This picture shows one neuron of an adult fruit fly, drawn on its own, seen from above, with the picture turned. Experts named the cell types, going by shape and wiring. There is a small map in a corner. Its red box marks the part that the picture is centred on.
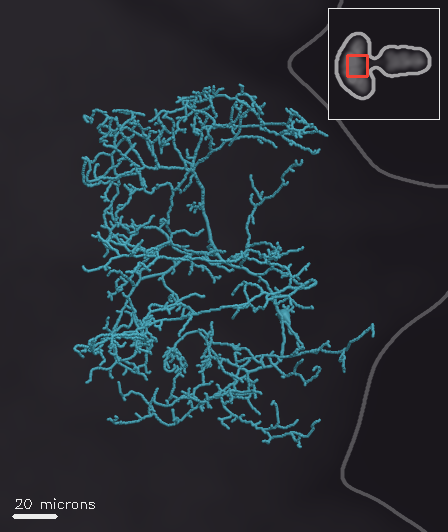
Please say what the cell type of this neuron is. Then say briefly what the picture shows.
Its cell type is GNG505. This is a central-brain intrinsic neuron. It is in the brain and does not reach the nerve cord. From top to bottom in the picture it spans about 170 microns. The picture shows more than a hundred branch ends.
